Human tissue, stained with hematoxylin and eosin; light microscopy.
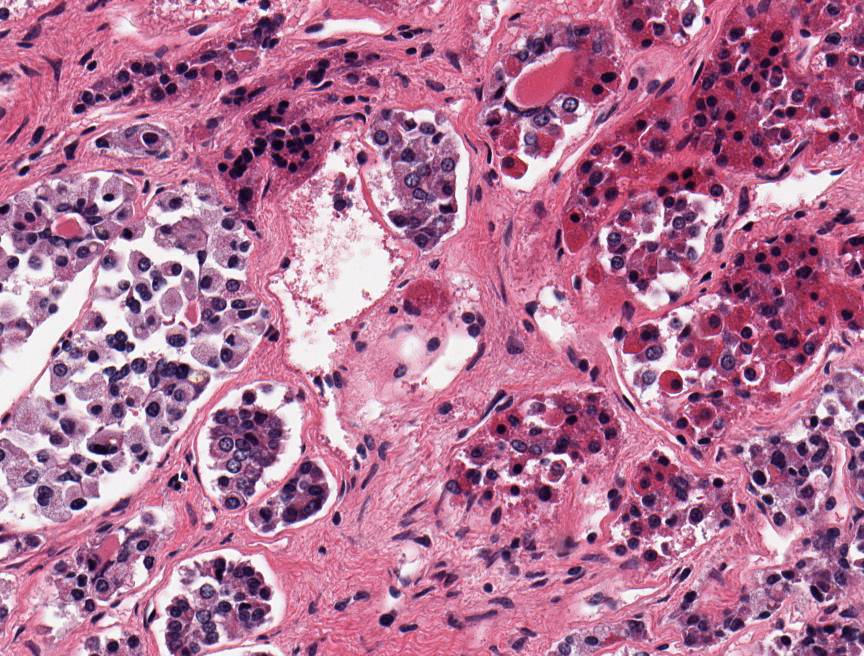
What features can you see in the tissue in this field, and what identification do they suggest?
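Cells in rounded nests throughout, divided by bands of pink fibrous stroma. Clear cleft between many nests and stroma. Upper right: many nest cells with deeply eosinophilic, granular cytoplasm. Left: nest cells with paler pink-lilac cytoplasm. Tissue: pituitary.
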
